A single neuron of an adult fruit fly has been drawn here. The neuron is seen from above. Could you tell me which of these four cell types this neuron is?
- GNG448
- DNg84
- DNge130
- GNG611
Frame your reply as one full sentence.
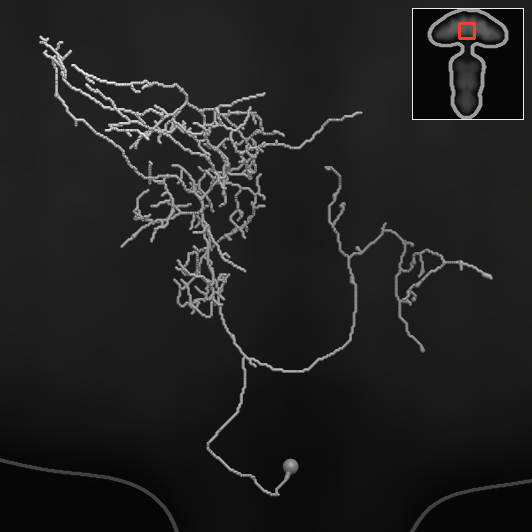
To the cell type GNG611 belongs this neuron.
